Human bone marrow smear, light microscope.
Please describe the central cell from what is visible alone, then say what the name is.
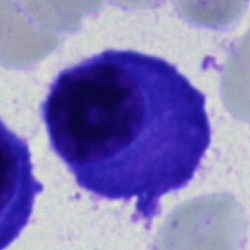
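Look first at the nucleus, set off-centre toward the upper left, its chromatin dark and dense. The cytoplasm is plentiful and deep blue, and a small blunt bleb projects from the bottom edge. This is a plasma cell.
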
